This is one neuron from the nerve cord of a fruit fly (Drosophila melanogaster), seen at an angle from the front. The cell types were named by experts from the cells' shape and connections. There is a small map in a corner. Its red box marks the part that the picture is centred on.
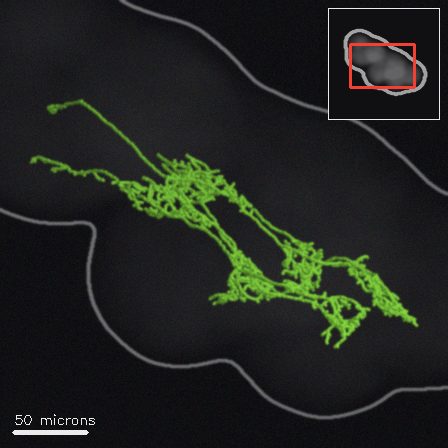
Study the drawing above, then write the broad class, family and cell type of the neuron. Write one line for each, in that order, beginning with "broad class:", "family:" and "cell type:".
broad class: nerve-cord intrinsic neuron
family: hemilineage 00A
cell type: IN00A003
